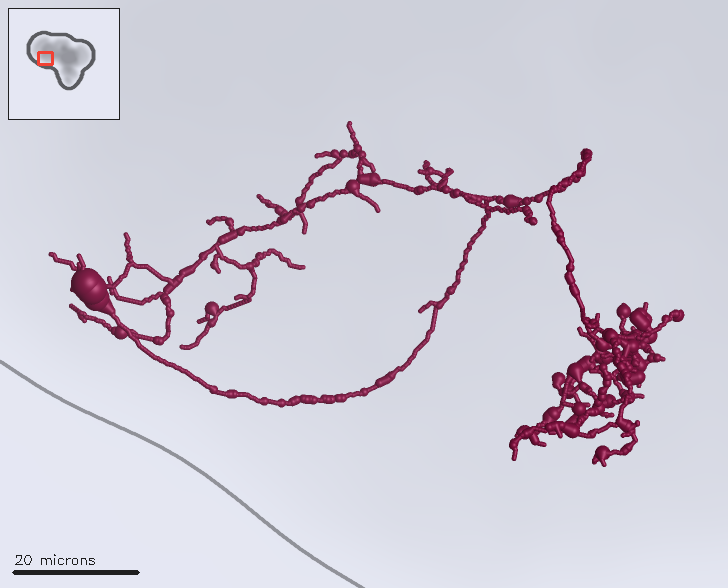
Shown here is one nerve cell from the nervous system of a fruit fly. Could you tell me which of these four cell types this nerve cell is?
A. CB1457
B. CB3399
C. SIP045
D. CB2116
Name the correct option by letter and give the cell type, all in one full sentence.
The cell type assigned to the nerve cell is CB2116, under option D.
